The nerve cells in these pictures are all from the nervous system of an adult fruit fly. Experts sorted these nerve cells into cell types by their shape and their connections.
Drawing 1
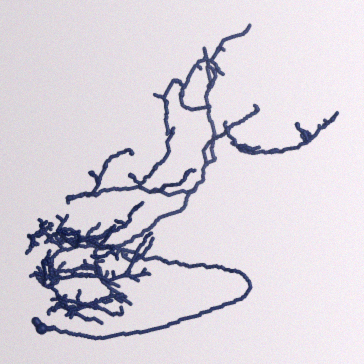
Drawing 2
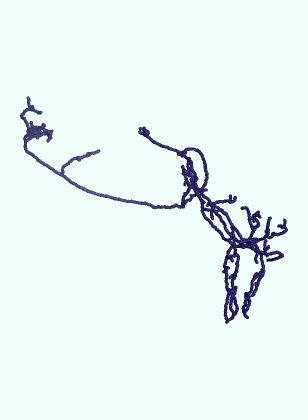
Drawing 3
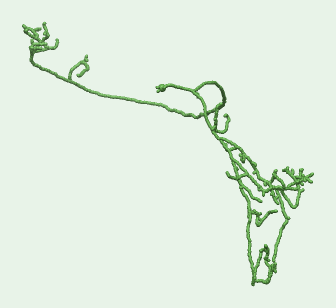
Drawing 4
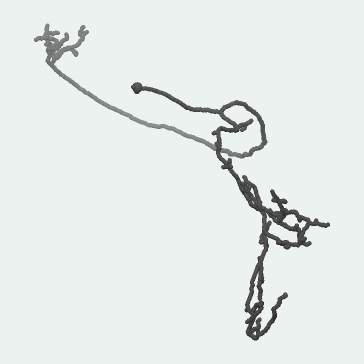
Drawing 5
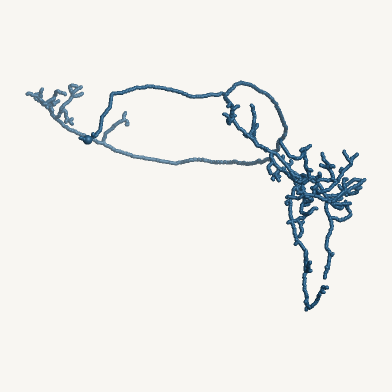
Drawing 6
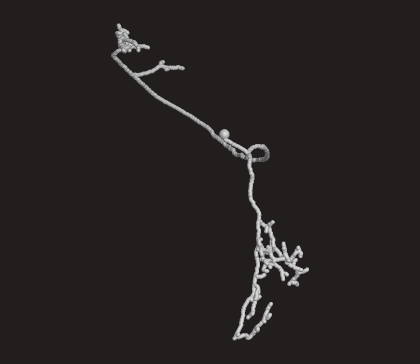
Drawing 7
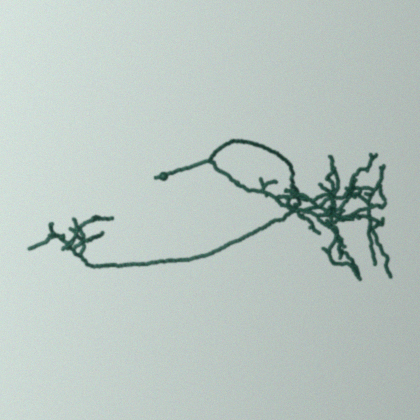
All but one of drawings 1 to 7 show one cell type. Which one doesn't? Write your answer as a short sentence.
Drawing 1 is the odd one out.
